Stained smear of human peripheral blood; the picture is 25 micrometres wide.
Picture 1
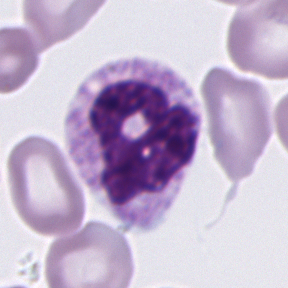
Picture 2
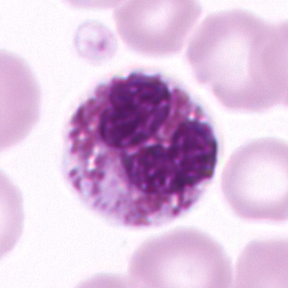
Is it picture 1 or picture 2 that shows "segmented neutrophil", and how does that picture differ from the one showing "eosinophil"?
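Segmented neutrophil: picture 1. Eosinophil: picture 2. Outline: smooth and roughly oval in the segmented neutrophil; round in the eosinophil, which measures about 14 micrometres across.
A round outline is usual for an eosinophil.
Nucleus: two lobes in the eosinophil, one upper left and one lower right, with dark purple, coarsely clumped chromatin. Segmented neutrophil nucleus: about 11 by 10 micrometres.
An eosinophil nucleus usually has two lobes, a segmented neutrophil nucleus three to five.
Nucleoli: none visible in either cell. Segmented neutrophil cytoplasm: pale greyish-lilac, with fine purplish granules scattered throughout.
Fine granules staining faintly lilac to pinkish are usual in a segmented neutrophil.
Surroundings: a red cell with a tapering tail just right of the segmented neutrophil; a small pale round body just above left of the eosinophil.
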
